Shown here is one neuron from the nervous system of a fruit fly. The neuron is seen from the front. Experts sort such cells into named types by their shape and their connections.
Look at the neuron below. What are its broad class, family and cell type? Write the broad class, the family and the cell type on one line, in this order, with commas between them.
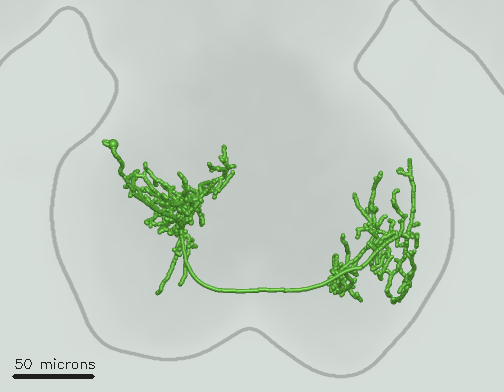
nerve-cord intrinsic neuron, hemilineage 01A, IN01A025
